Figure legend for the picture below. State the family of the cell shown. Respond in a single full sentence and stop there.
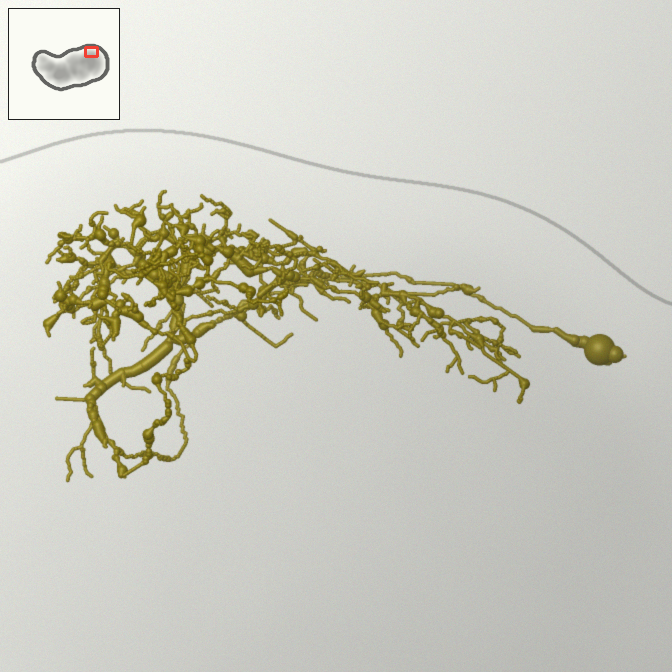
The neuron is categorized as belonging to family hemilineage SLPpl1.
